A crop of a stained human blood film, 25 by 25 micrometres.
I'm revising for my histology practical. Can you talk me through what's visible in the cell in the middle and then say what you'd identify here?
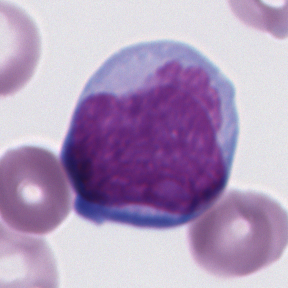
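Most of this cell is nucleus, with only a modest rim of cytoplasm left around it. That cytoplasm is a pale blue-grey, and its widest band sits above the nucleus. I can't make out any distinct granules in it. So it's a myeloblast.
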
